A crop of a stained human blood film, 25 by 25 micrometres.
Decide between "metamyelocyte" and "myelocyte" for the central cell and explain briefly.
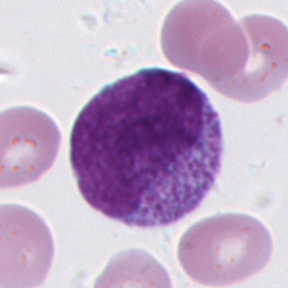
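This one is a myelocyte. The outline is round and smooth, and following it in, I find the nucleus lying off-centre toward the upper left. Along the lower right side, the cytoplasm makes a crescent. That crescent is packed with small purple granules on a pale background.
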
